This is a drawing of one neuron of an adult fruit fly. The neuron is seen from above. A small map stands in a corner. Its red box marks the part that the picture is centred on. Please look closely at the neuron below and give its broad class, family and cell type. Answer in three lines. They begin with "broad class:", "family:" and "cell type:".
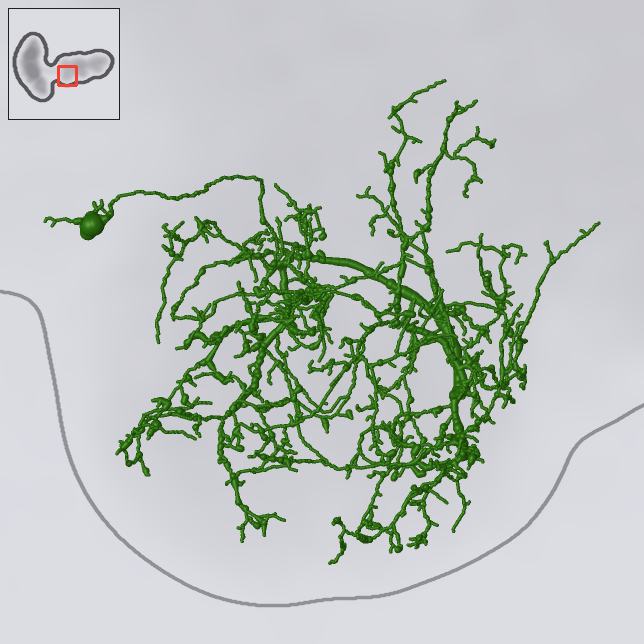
broad class: nerve-cord intrinsic neuron
family: hemilineage 17A
cell type: IN17A019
